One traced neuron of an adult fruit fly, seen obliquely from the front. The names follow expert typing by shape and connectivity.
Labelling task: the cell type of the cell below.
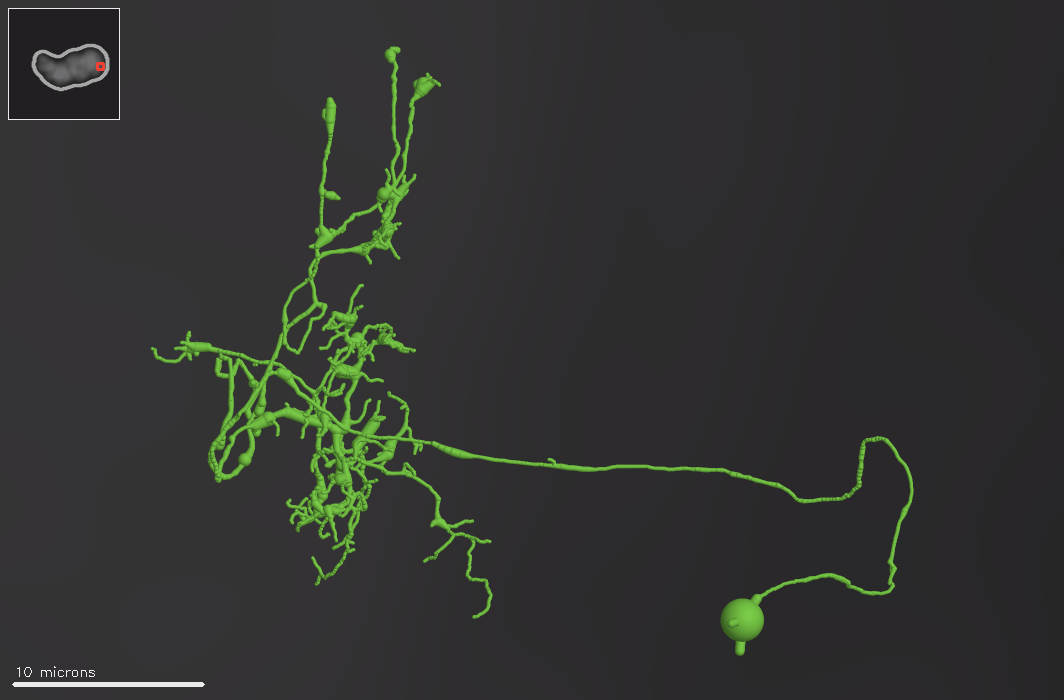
Cm1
